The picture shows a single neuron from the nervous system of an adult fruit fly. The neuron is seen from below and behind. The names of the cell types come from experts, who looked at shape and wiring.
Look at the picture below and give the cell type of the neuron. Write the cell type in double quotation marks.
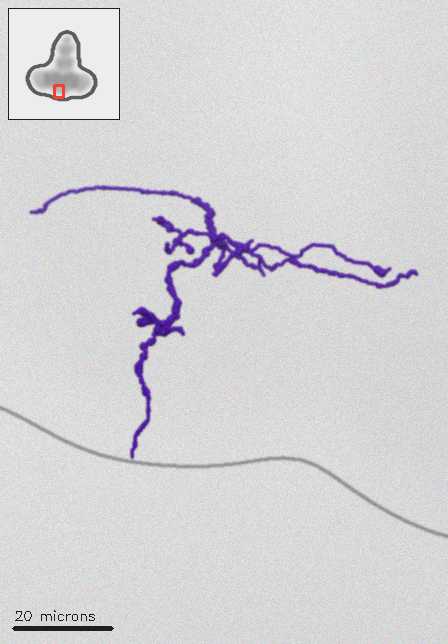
"LB3c"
